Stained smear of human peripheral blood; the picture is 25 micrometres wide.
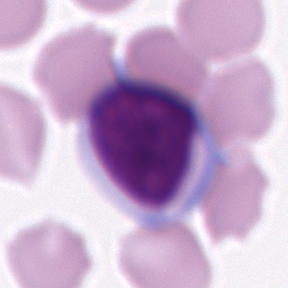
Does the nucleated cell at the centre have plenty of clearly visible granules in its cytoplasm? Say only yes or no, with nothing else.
No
